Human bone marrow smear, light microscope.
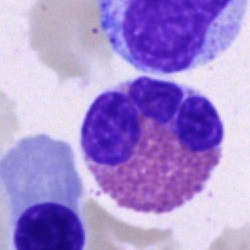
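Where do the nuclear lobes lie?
Along the upper rim of a round, smooth cell.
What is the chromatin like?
Dense and dark violet.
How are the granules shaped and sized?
Round, and evenly sized across the cytoplasm.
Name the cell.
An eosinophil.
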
